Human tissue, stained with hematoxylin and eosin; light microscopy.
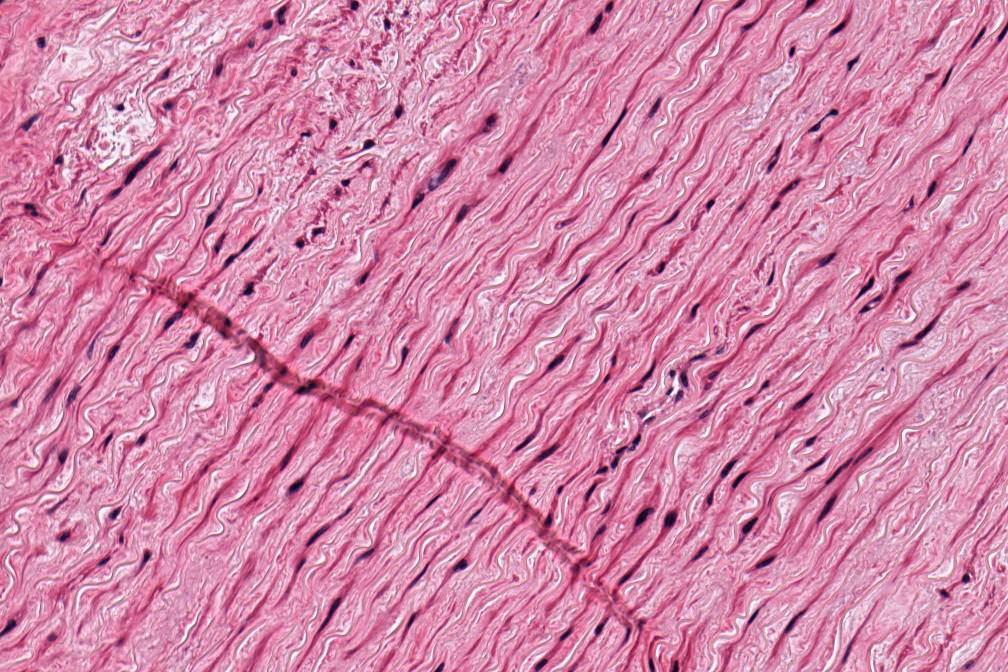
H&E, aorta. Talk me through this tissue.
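First, the fibres follow a closely wavy, crimped course rather than a straight one. Second, the nuclei are dark, thin and elongated, lying parallel to the fibres. Third, these nuclei are sparse and fairly evenly scattered among the fibres. Finally, in the upper left corner the fibres are looser and paler than elsewhere in the field.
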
